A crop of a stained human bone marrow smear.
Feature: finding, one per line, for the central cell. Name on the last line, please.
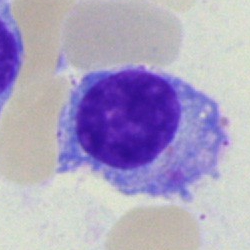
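Chromatin: dark purple, clumped, small paler patches between clumps
Cytoplasm: moderate amount, widest rim right of nucleus
Granules: few, small, reddish-purple, mostly lower right
Clear spots: few, small, upper right of nucleus
Name: plasma cell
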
